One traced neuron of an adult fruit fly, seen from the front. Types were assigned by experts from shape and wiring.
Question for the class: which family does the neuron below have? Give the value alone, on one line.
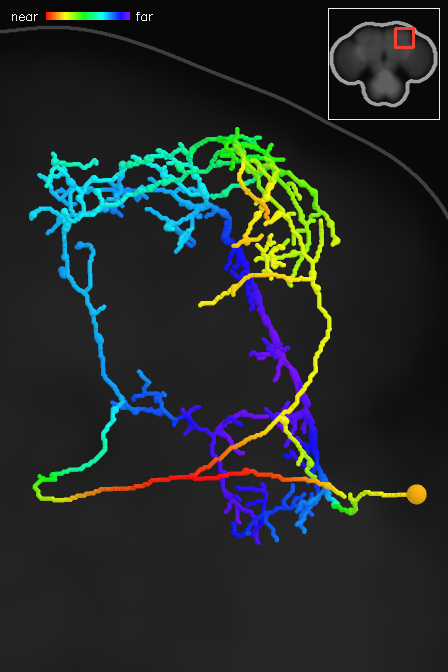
hemilineage SLPav1_medial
